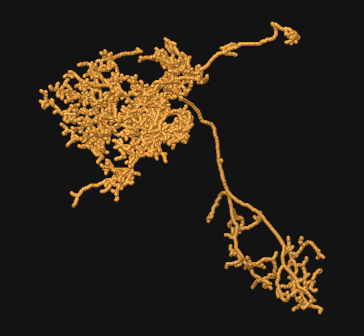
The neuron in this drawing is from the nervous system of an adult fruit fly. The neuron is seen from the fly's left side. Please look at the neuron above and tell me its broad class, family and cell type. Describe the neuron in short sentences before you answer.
Dozens of branch ends can be seen. As drawn here it is about as wide as it is tall. This is a central-brain intrinsic neuron. The family is hemilineage SMPpv2_ventral. The cell type is PVLP137.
